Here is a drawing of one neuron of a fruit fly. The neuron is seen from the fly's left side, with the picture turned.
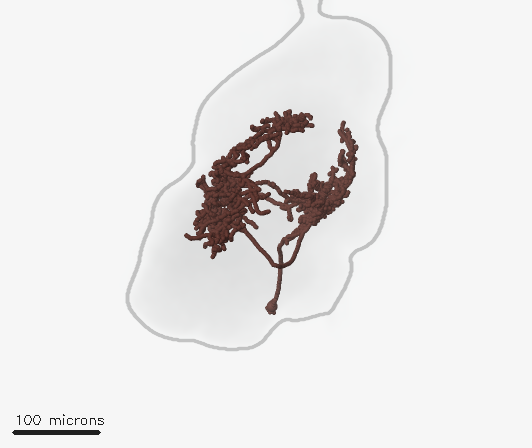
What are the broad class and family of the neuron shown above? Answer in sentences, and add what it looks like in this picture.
Its broad class is central-brain intrinsic neuron. The family is hemilineage CREa1_ventral. By the scale bar it is about 250 microns tall in this view. In this view it is about as wide as it is tall.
